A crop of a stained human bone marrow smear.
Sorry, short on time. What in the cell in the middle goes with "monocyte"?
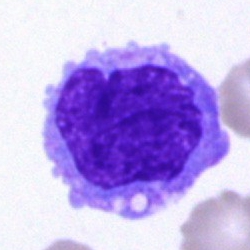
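This is a monocyte. Its nucleus has an irregular outline, with a notch at the top edge. The chromatin is finely textured and lacy, not coarsely clumped. Below the nucleus, the cytoplasm contains a few small clear vacuoles. Along the edge of the cell, many small blebs give the outline a bumpy contour.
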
